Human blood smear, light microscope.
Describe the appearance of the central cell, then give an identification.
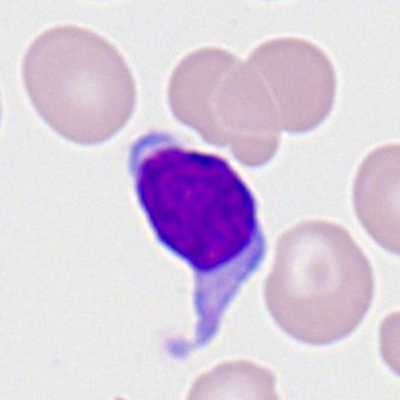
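Elongated cell, tapering downward into a long tail. Tail ends in a thin tip curving to the lower left. Small blue cap of cytoplasm at upper left of nucleus. No distinct cytoplasmic granules. Cell: lymphocyte.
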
